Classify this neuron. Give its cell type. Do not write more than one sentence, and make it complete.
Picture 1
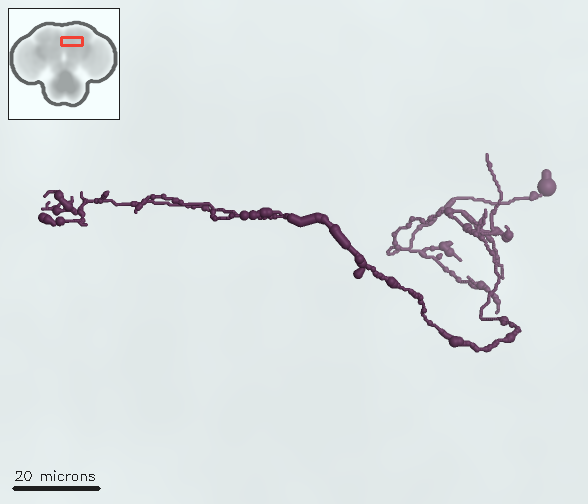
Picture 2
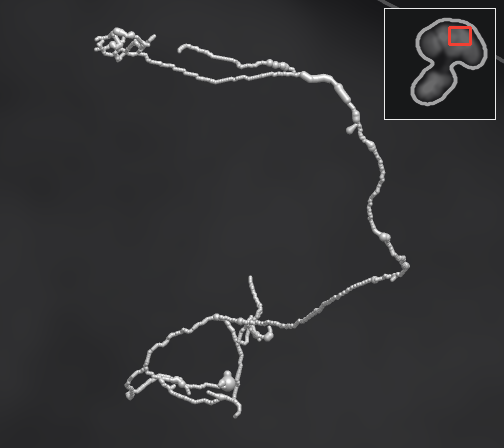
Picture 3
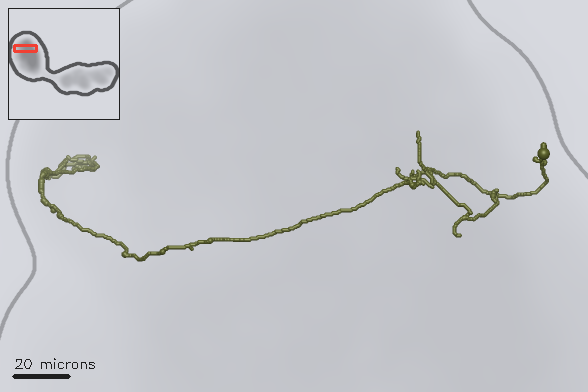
Of the cell type KCg-d is this neuron.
